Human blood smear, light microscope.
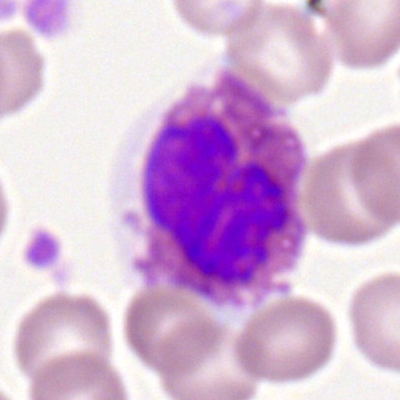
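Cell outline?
Irregular; pale, almost colourless rim along left side.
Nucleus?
Single mass, irregular folded outline, no separate lobes; chromatin deep purple.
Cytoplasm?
Crowded with pinkish-purple granules.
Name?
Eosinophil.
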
